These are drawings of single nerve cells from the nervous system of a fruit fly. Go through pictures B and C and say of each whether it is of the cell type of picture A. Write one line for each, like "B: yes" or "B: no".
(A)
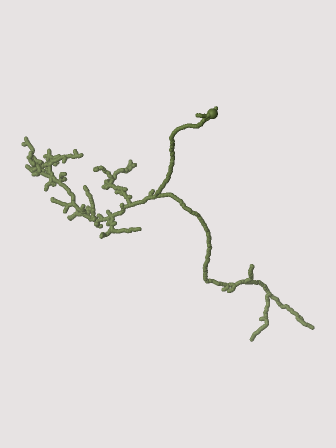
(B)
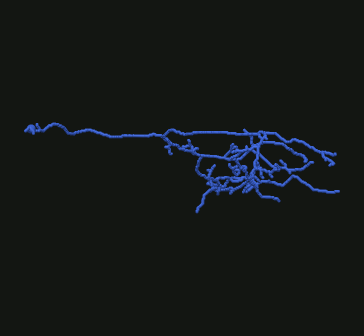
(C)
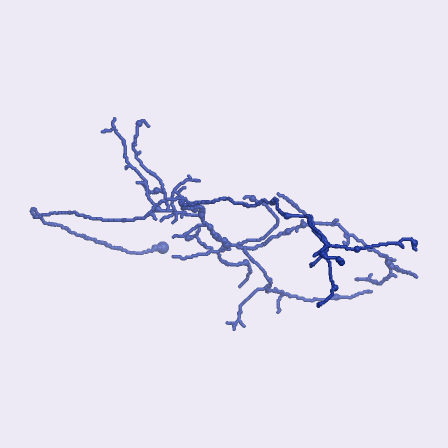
B: yes
C: no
